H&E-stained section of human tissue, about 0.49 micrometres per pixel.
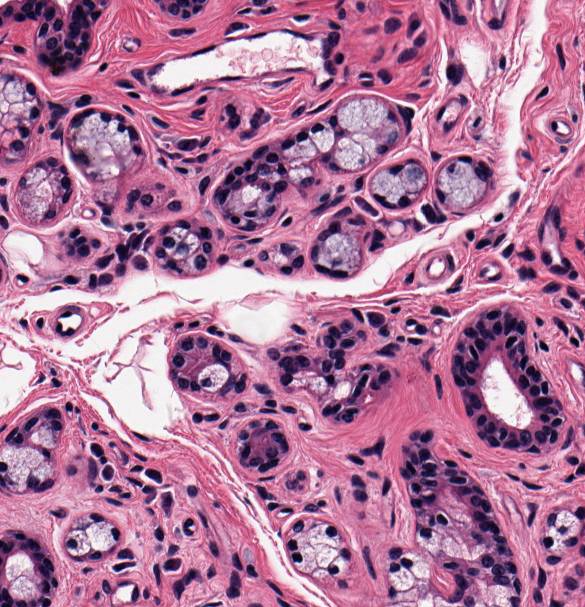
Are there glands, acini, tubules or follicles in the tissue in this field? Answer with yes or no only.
Yes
